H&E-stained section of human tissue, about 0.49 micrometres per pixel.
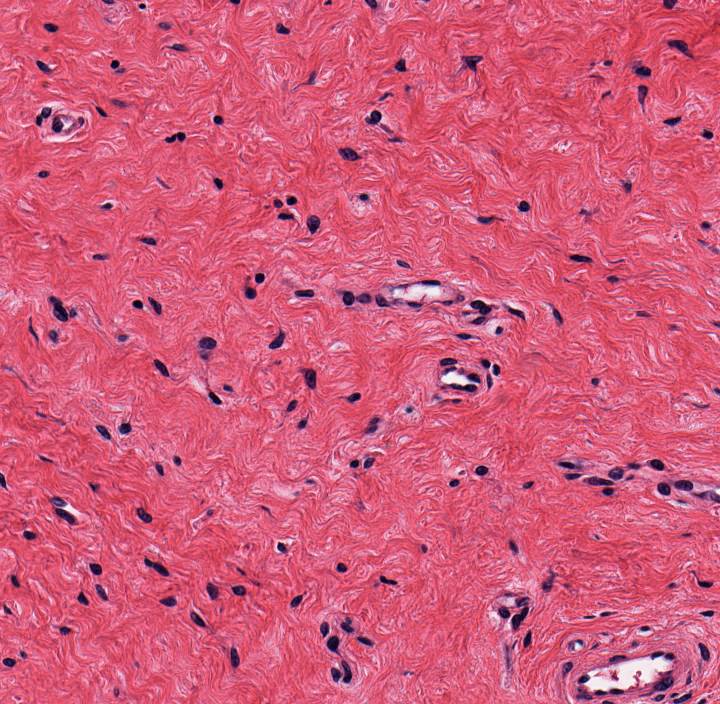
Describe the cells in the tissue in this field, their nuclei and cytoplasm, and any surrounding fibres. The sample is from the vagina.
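Collagenous stroma, dense and pink-staining, fills the whole field, and no epithelium is present anywhere. Nuclei are sparse, scattered fairly evenly and widely separated by collagen. These stromal nuclei are small, dark and oval to spindle-shaped, with little visible cytoplasm around them. Fat cells are absent throughout.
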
